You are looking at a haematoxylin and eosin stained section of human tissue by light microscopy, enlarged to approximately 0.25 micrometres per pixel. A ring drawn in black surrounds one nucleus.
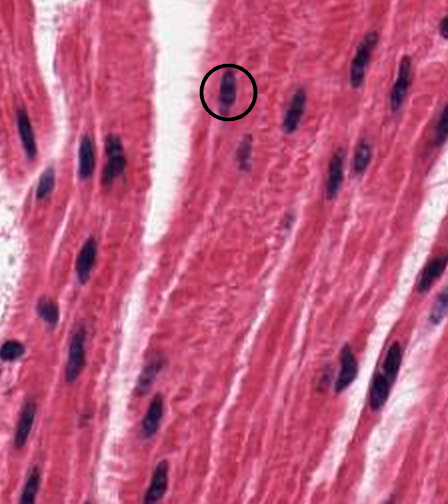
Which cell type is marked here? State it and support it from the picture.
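Smooth muscle cell. The nucleus is an elongated oval whose long axis runs along the length of the surrounding fibres. The cytoplasm around it is pink with a faint streaky, fibrillar texture, and no clear border separates it from the neighbouring cells. The cell lies among closely packed, parallel elongated pink cells, near the edge of a bundle that is bordered on its left by a white cleft.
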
